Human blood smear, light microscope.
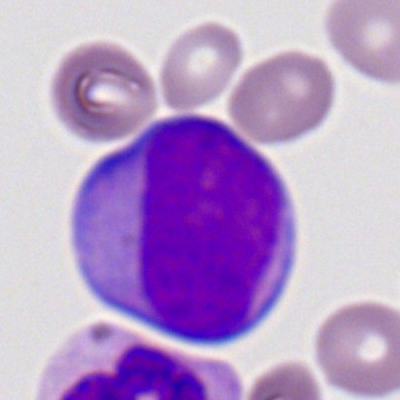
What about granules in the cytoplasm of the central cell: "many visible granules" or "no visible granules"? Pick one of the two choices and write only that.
No visible granules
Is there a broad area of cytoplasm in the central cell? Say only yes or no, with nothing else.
Yes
